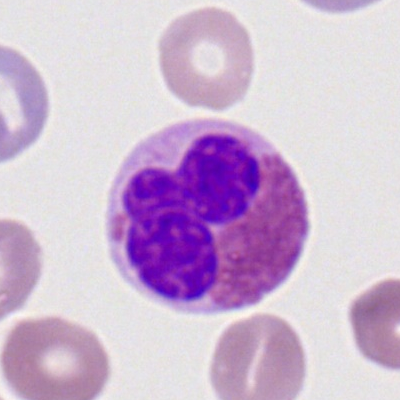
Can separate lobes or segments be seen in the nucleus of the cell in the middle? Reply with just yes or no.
Yes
